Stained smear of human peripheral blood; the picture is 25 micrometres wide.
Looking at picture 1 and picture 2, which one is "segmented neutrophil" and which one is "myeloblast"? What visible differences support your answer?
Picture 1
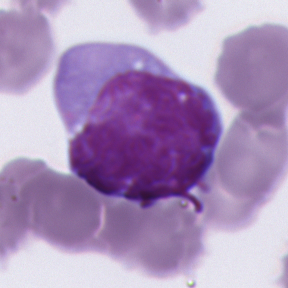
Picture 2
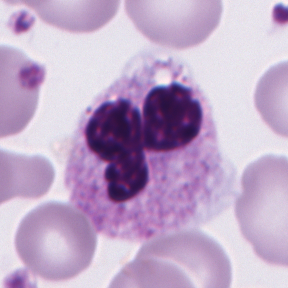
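Picture 1 shows a myeloblast, and picture 2 shows a segmented neutrophil. Nucleus first: in the myeloblast it is about 13 micrometres across and fills about 70% of the cell's area, while the neutrophil's nucleus is split into three lobes of dark purple, coarsely clumped chromatin. Cytoplasm next: the myeloblast keeps most of its cytoplasm as a broad cap on the upper left side of the nucleus, whereas the neutrophil's cytoplasm is abundant and pale pinkish-lilac.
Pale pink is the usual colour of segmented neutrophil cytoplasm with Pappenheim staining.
Granules: none can be seen in the myeloblast, but fine pink-violet granules fill the neutrophil's cytoplasm.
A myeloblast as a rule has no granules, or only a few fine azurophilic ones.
Other details: the neutrophil has a single small clear vacuole near its top edge and a somewhat irregular outline rather than a smooth circle, while the myeloblast has a small hooked tag projecting from its lower edge at the bottom right. Red cells press against the myeloblast along its lower edge and right side.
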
